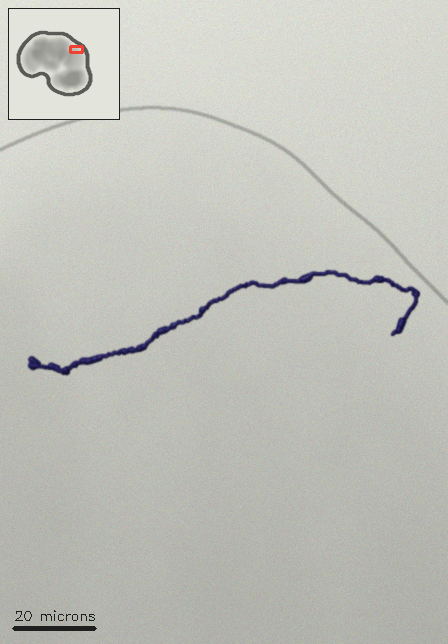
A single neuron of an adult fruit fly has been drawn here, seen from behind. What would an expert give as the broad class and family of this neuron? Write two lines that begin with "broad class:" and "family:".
broad class: photoreceptor or other optic-lobe sensory neuron
family: class visual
